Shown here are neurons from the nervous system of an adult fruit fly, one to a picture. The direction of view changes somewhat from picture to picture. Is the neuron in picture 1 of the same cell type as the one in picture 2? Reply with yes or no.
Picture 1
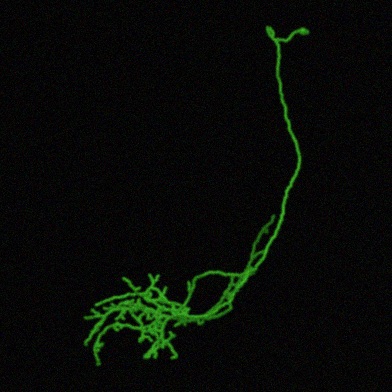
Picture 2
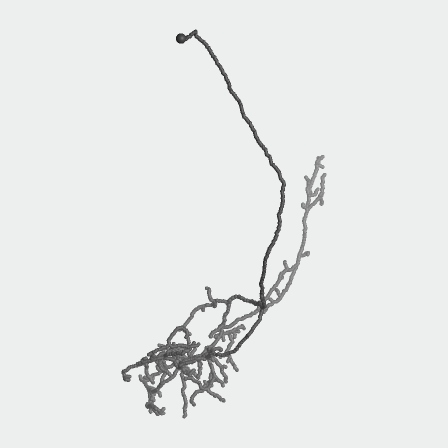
yes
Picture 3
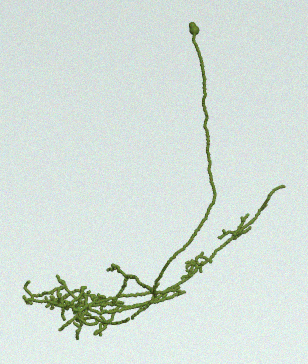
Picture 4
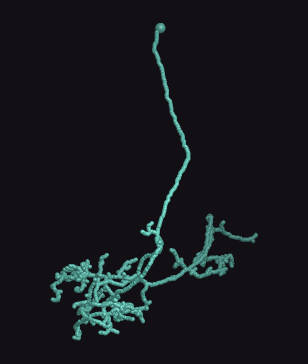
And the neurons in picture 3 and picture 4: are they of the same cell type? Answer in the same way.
no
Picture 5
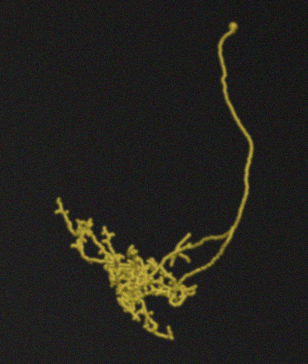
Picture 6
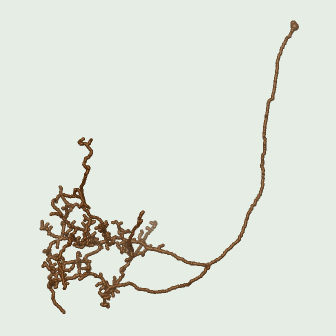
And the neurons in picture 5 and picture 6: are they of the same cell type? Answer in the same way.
yes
